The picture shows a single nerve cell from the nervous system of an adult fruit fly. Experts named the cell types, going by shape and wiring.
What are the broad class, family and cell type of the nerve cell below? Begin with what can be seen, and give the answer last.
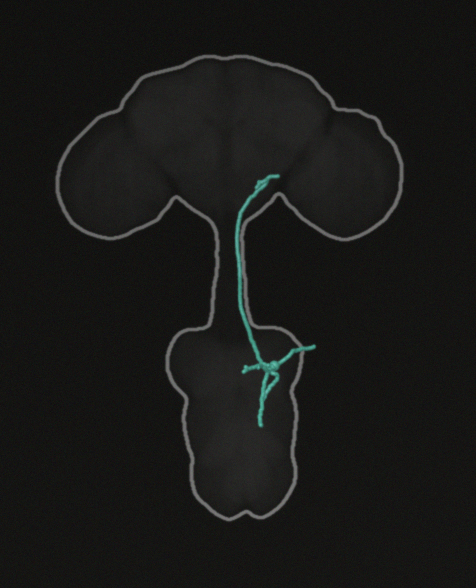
It runs through the neck, between the brain and the nerve cord. In this view it is more than twice as tall as it is wide. This is a sensory neuron ascending to the brain. The name of its family is class mechanosensory proprioceptive. Its cell type is SApp14.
